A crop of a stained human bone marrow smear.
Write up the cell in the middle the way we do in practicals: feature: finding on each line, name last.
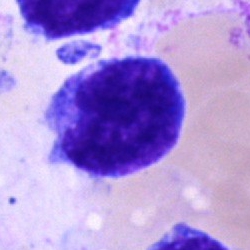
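Edge: small irregular cytoplasmic bulges projecting on the left
Chromatin: deep purple and dense, only faint lighter patches
Vacuoles: none seen in the cytoplasm
Granules: none visible in the cytoplasm
Designation: blast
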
